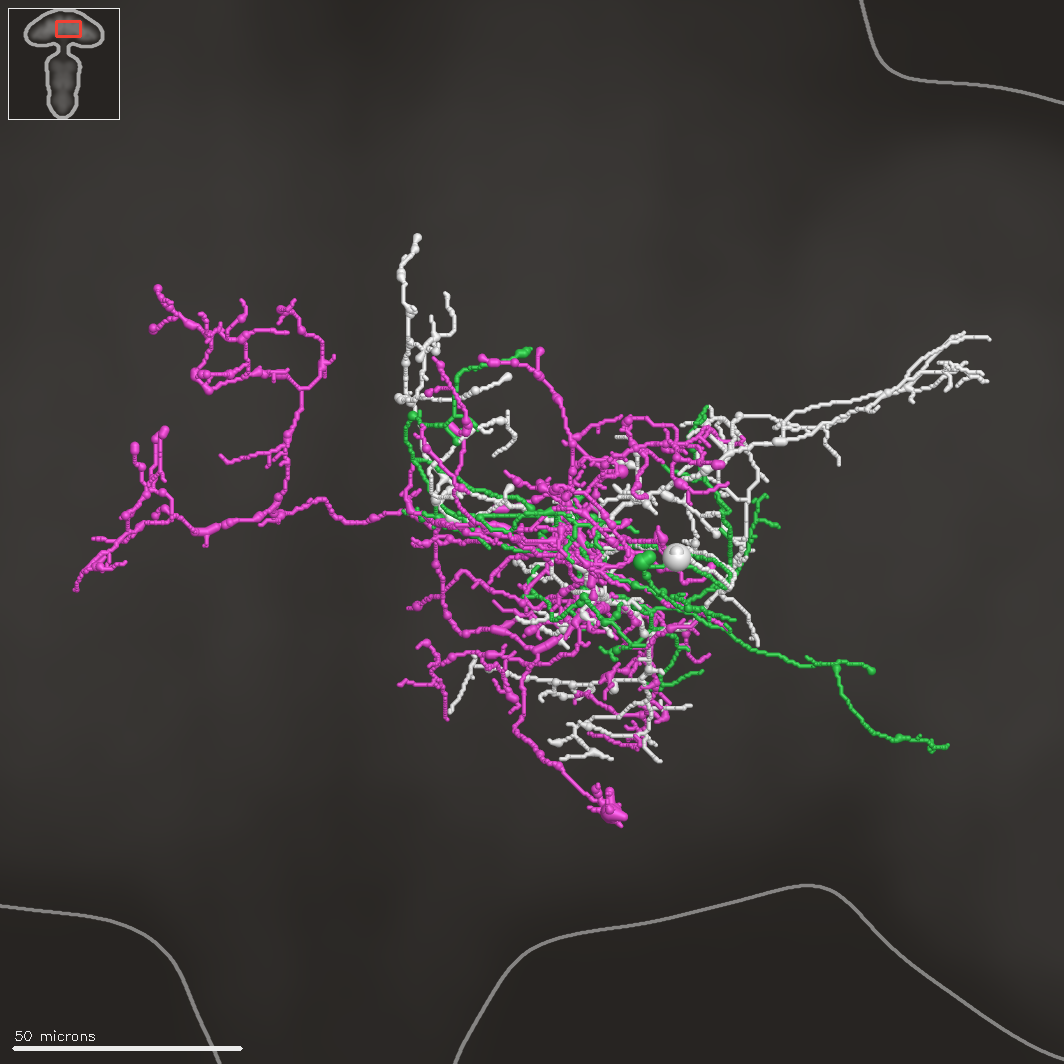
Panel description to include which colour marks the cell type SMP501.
magenta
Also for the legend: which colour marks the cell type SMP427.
green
